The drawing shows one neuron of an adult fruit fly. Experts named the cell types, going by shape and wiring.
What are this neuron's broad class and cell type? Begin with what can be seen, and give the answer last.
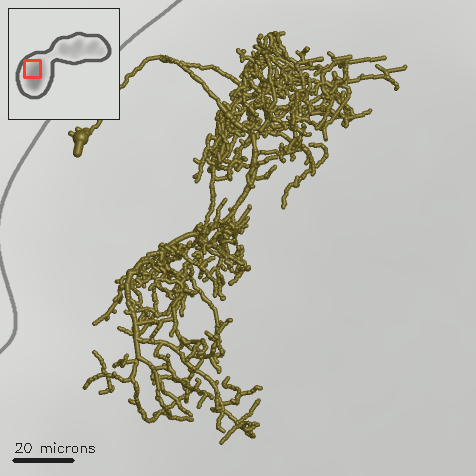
The cell body is at the upper left of the picture. From top to bottom in the picture it spans about 140 microns. This is a central-brain intrinsic neuron. It is of cell type GNG301.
